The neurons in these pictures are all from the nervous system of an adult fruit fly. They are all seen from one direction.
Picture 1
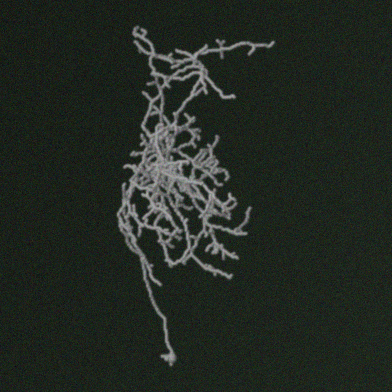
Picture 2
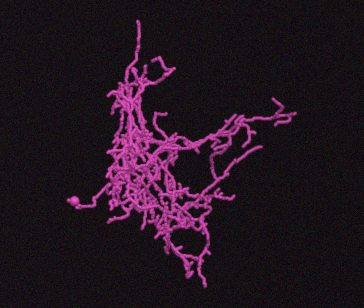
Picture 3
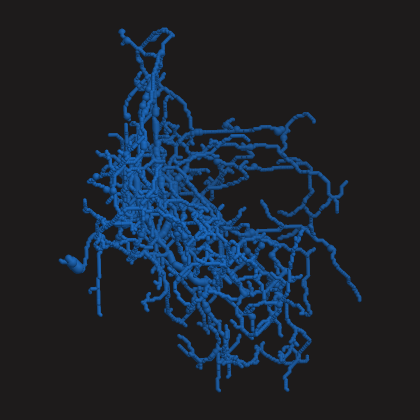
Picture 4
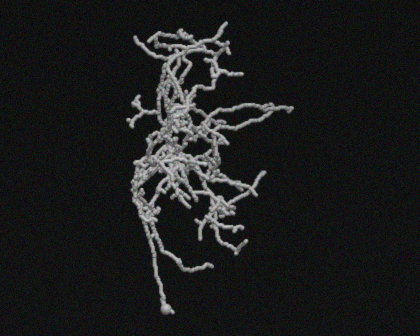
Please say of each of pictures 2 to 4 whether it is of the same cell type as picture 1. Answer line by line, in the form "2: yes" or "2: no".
2: no
3: no
4: yes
